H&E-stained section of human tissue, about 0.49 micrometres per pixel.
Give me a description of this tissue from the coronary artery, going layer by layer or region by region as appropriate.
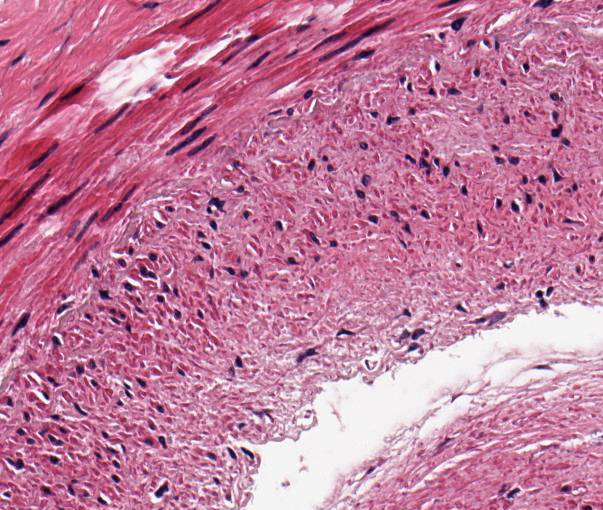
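Across the upper left of the field runs a band of deeply eosinophilic fibres, oriented diagonally from lower left toward upper right. Within this band the nuclei are elongated and lie parallel to the fibres. Paler, finely textured tissue fills the centre and contains scattered small, dark nuclei that are ovoid to angular.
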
